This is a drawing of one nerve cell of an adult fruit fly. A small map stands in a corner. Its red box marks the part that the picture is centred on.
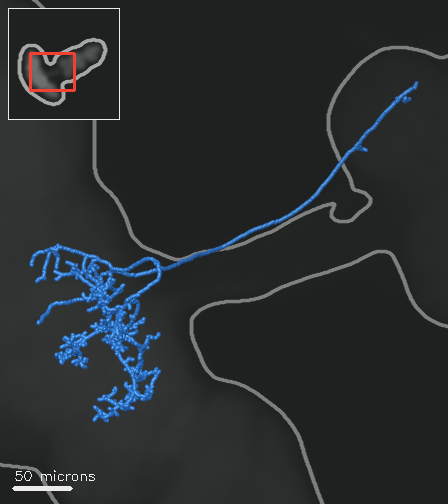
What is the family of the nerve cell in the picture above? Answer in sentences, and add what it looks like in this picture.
Its family is hemilineage LB5. It is a descending neuron. It reaches both the brain and the nerve cord, passing through the neck. From left to right in the picture it spans about 350 microns.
